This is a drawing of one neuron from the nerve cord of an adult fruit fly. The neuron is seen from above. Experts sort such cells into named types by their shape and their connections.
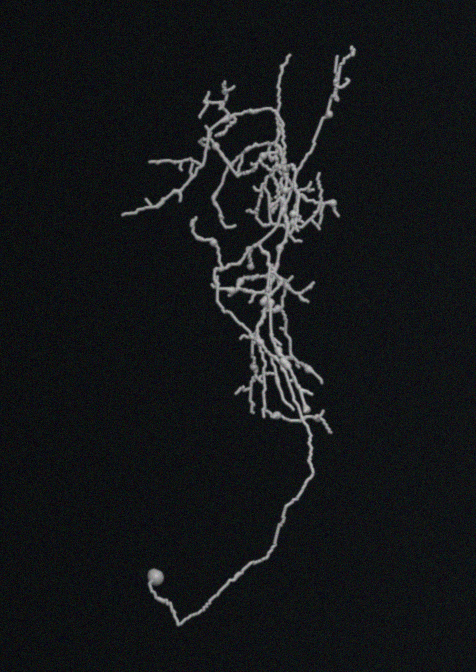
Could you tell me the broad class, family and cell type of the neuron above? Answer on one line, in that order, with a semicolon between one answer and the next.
nerve-cord intrinsic neuron; hemilineage 20A.22A; IN20A.22A081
